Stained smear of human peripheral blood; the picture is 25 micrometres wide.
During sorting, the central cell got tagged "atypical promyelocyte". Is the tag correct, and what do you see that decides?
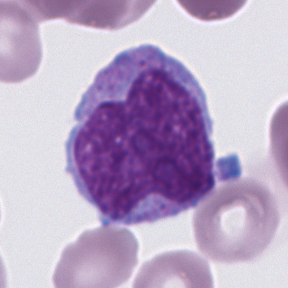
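Take the nucleus first: it has a notch in its upper edge where cytoplasm dips into it.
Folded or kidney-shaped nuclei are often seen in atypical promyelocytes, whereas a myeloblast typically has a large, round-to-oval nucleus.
This notch goes with atypical promyelocyte rather than myeloblast. Next, nuclear size: the nucleus is about 13 micrometres across and fills about 70% of the cell's area.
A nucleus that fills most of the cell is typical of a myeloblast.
On this point the cell agrees with myeloblast, so it does not separate the two names. The cytoplasm forms a thin rim on the left side and a wider band at the top and bottom, with no distinct vacuoles. The outline is irregular and somewhat angular rather than smoothly round, and red cells lie around the cell, one nearly touching its lower right side. With the notched nucleus tipping the balance, the cell is an atypical promyelocyte.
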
